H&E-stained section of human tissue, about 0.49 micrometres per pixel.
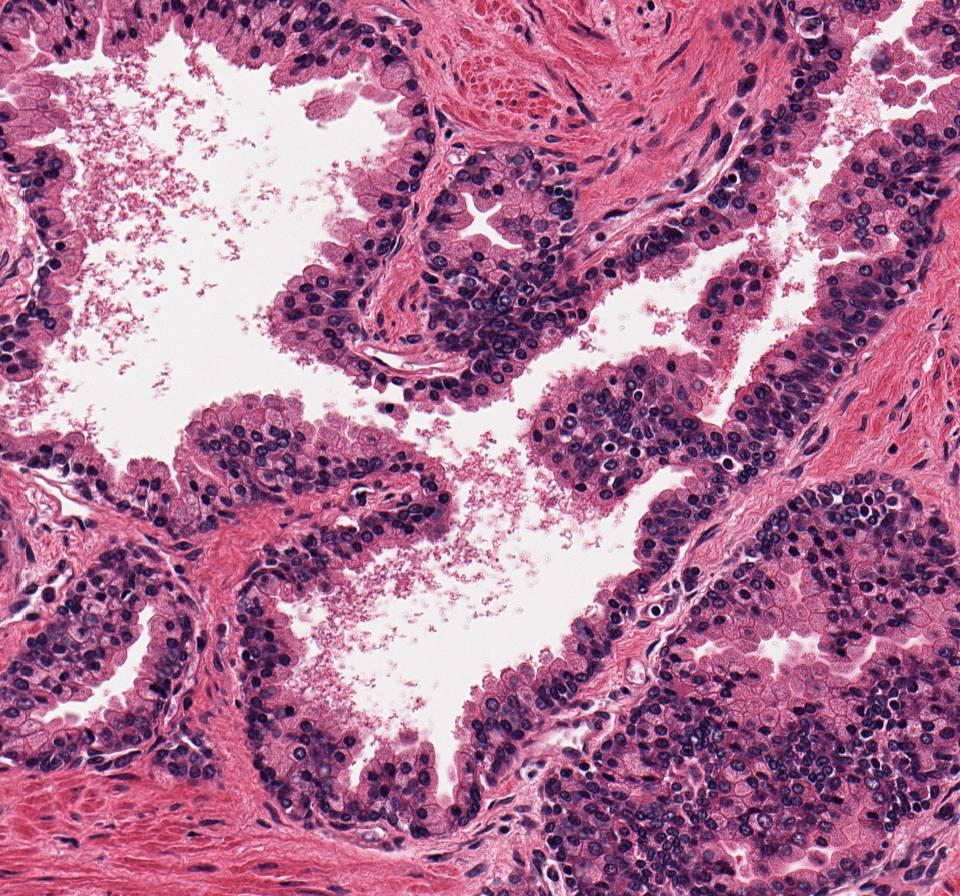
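Prostate. A large, irregular, branching gland lumen runs from upper left across the centre, with epithelial folds projecting into it. Tall columnar epithelium with pale pink, finely granular cytoplasm lines it. Between glands run pink bands of spindle-shaped cells with elongated nuclei, resembling smooth muscle.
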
